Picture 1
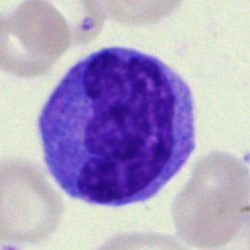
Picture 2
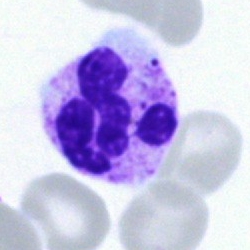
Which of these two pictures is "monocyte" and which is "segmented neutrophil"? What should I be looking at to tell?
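Monocyte in picture 1, segmented neutrophil in picture 2. The monocyte's chromatin is clumped into darker patches separated by lighter areas, whereas the segmented neutrophil's is dark purple and densely clumped. The monocyte's outline is roughly round with a few slightly flattened sides, and its border is smooth, without blebs or hair-like projections. Its nucleus sits toward the right, leaving a wider band of blue-violet cytoplasm on the left. Several red cells without nuclei lie around the segmented neutrophil. Neither cell shows any vacuoles in its cytoplasm.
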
